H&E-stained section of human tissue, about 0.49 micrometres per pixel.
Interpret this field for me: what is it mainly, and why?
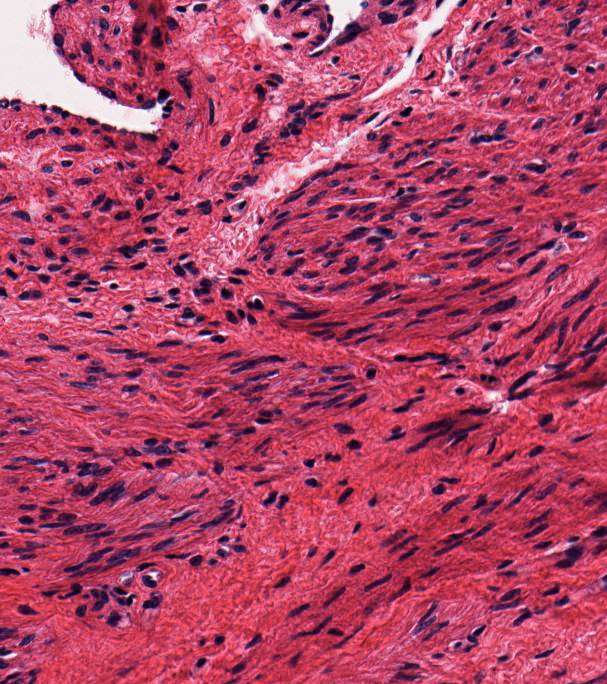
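The tissue is smooth muscle. Its spindle cells form bundles that run in different directions and cross one another, and abundant bright pink cytoplasm fills the space between elongated, dark purple nuclei.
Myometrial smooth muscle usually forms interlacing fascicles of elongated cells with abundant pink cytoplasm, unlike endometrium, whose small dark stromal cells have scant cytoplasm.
The nuclei are broadly alike in size and shape throughout.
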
